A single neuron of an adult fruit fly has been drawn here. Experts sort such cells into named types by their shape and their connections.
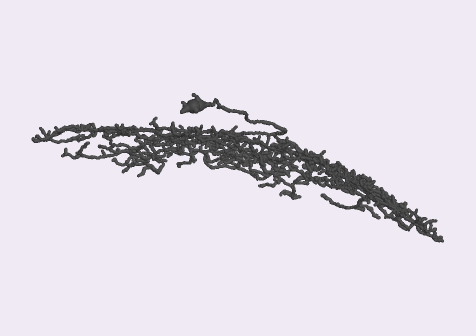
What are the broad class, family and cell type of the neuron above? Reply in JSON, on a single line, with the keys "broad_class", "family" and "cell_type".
{"broad_class": "optic-lobe intrinsic neuron", "family": "Dm", "cell_type": "Dm19"}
